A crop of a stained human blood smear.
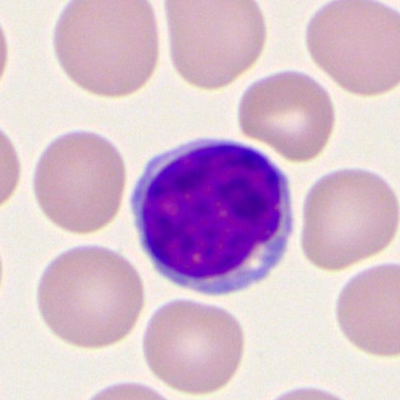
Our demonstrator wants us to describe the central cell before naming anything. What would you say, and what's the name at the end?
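Outline nearly round. Cytoplasm a thin rim around the nucleus. Cytoplasm pale blue, no granules seen. Cell: lymphocyte.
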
